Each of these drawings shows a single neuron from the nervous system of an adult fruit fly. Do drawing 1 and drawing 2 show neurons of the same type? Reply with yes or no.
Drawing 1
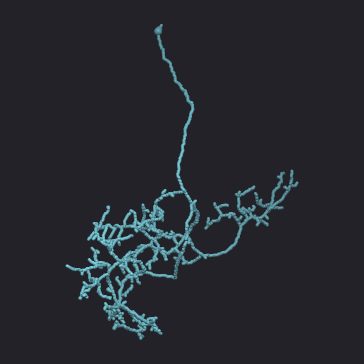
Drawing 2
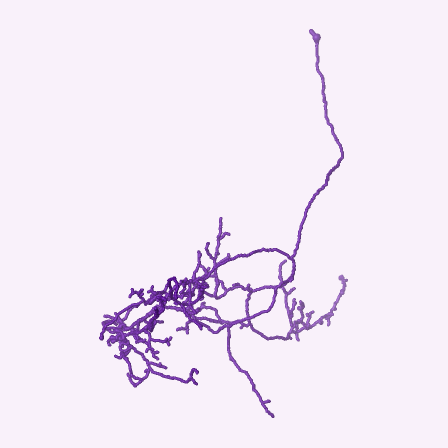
yes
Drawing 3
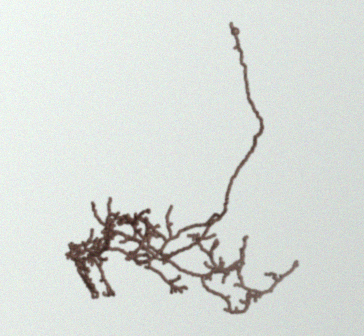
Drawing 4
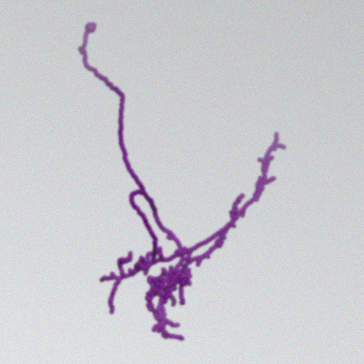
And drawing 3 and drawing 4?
no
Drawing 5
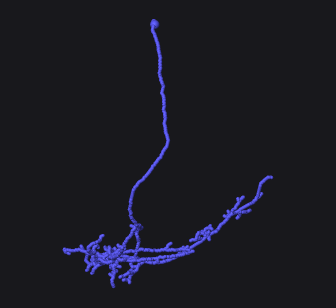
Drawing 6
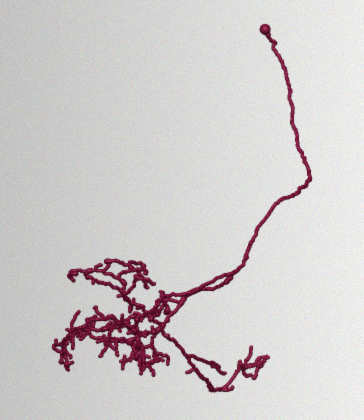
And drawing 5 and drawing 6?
yes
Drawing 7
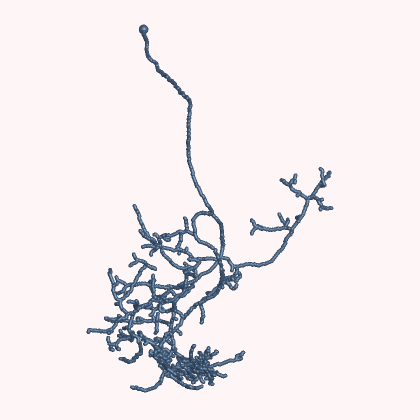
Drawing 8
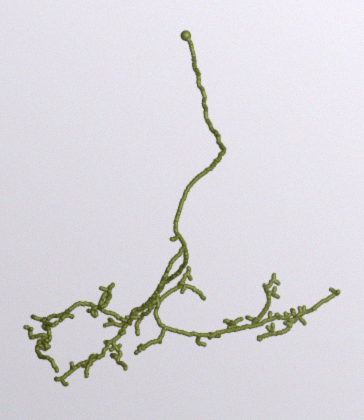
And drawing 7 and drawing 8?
no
